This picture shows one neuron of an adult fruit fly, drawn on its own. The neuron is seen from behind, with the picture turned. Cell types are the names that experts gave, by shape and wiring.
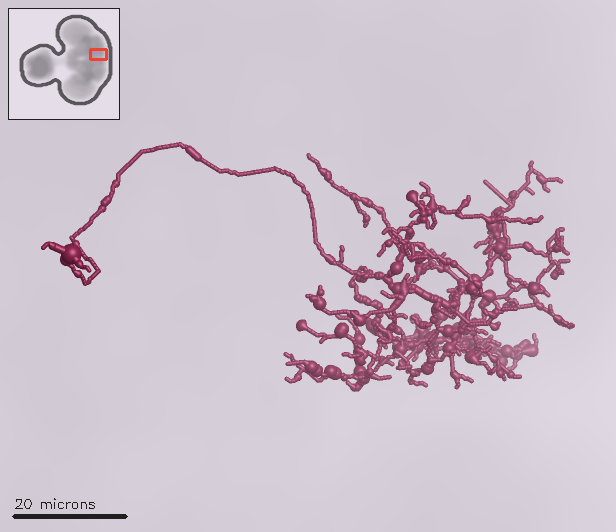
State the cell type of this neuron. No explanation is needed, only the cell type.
SMP400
